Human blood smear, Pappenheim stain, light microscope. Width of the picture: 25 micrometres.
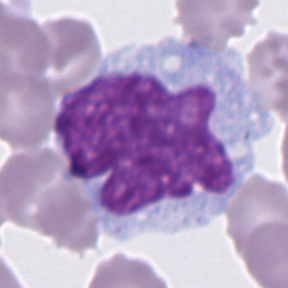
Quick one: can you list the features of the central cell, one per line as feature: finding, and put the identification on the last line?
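Vacuoles: many, small and clear, scattered through the cytoplasm.
Granules: no coarse coloured granules in the cytoplasm.
Nuclear outline: irregular, with several folds and indentations.
Cell edge: irregular and slightly ruffled.
Cell type: monocyte.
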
